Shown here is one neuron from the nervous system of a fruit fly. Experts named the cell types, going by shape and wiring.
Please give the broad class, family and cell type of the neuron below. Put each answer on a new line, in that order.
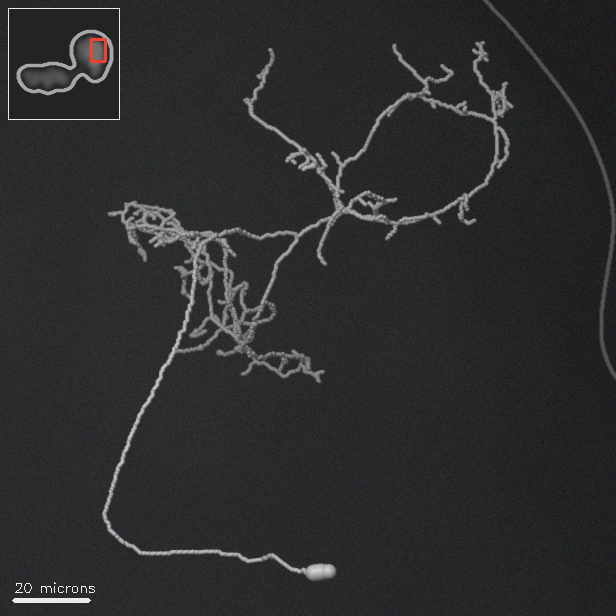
central-brain intrinsic neuron
hemilineage LALv1_dorsal
FB5W_a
